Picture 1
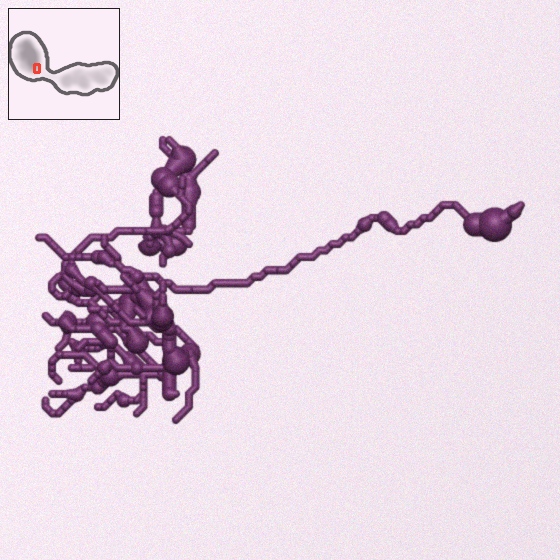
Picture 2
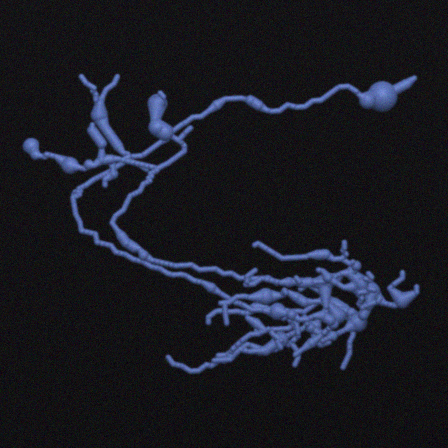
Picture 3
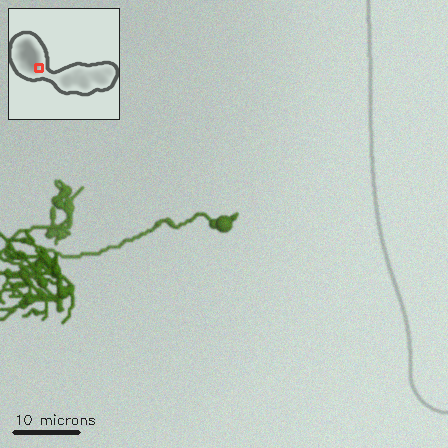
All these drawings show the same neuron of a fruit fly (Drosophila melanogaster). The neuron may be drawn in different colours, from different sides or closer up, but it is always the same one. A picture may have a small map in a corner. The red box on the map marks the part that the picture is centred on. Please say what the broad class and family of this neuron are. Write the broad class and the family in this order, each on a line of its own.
optic-lobe intrinsic neuron
T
